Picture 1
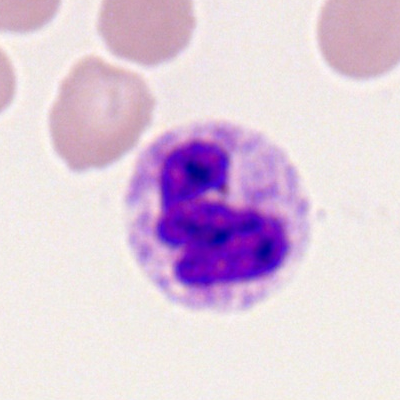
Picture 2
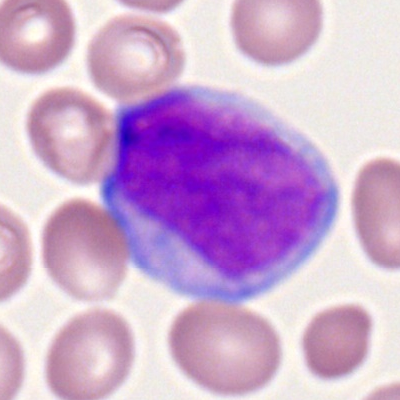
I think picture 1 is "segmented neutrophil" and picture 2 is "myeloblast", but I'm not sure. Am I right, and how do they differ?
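Picture 1 shows a segmented neutrophil, and picture 2 shows a myeloblast. The segmented neutrophil has a round, smooth outline, and its chromatin is dense and deep purple with darker clumps. No nucleoli can be seen in its nucleus.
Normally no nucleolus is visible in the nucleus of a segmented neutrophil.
Fine pinkish-violet granules are scattered through its cytoplasm, which contains no vacuoles. In the myeloblast, by contrast, no granules are visible in the cytoplasm.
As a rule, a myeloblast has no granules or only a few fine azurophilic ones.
Its nucleus fills most of the cell and leaves only a modest rim of cytoplasm.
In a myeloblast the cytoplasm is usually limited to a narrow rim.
That cytoplasm is pale blue, turning a deeper blue along the cell margin than near the nucleus. The myeloblast's outline is smooth and bears no surface projections, and red cells press against its upper-left edge.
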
